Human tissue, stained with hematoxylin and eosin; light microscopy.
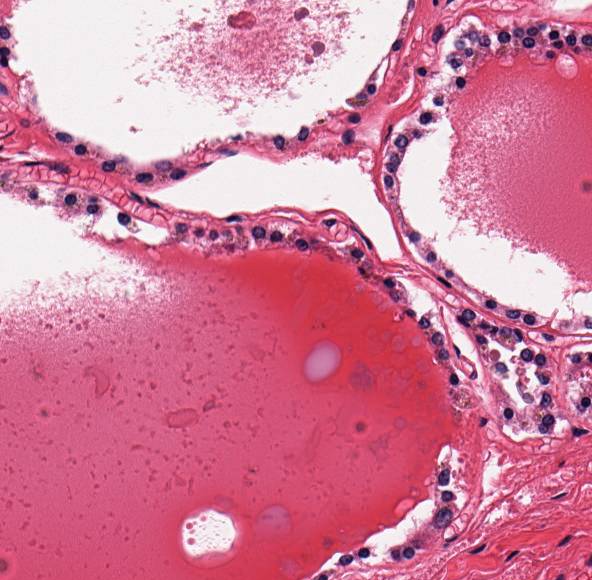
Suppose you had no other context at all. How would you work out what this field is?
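Thyroid follicle makes up most of this field: a few large rounded follicles separated by thin partitions. Each has one layer of flattened to low cuboidal cells, small round dark nuclei in a single row; the lower-left follicle holds deep pink homogeneous colloid.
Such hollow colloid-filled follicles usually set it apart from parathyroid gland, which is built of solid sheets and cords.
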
